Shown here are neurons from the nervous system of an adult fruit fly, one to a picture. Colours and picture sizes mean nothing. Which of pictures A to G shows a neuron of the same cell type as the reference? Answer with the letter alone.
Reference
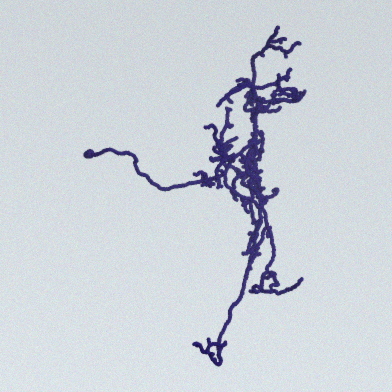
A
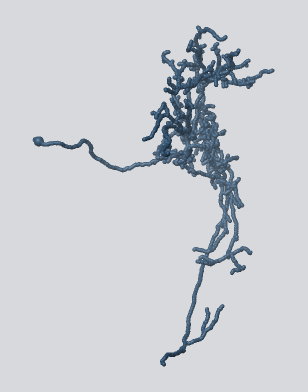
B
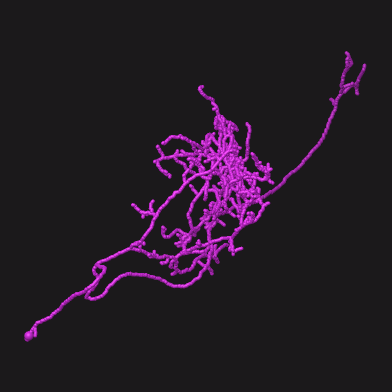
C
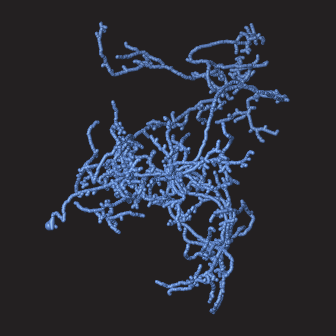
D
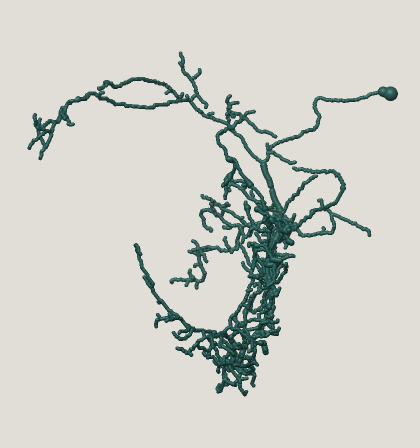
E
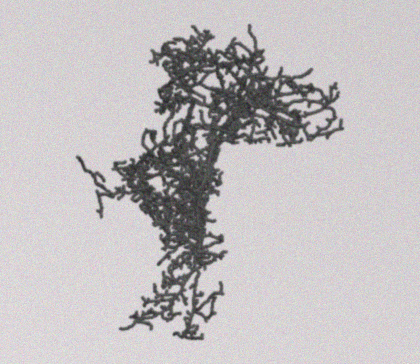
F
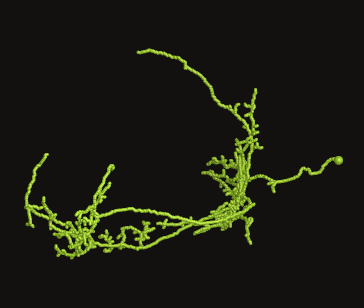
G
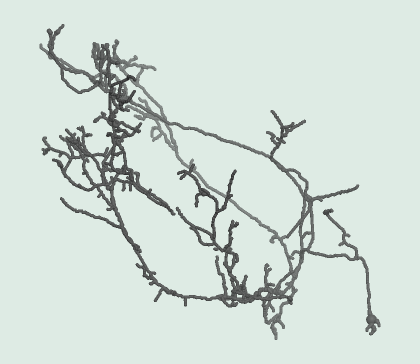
A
